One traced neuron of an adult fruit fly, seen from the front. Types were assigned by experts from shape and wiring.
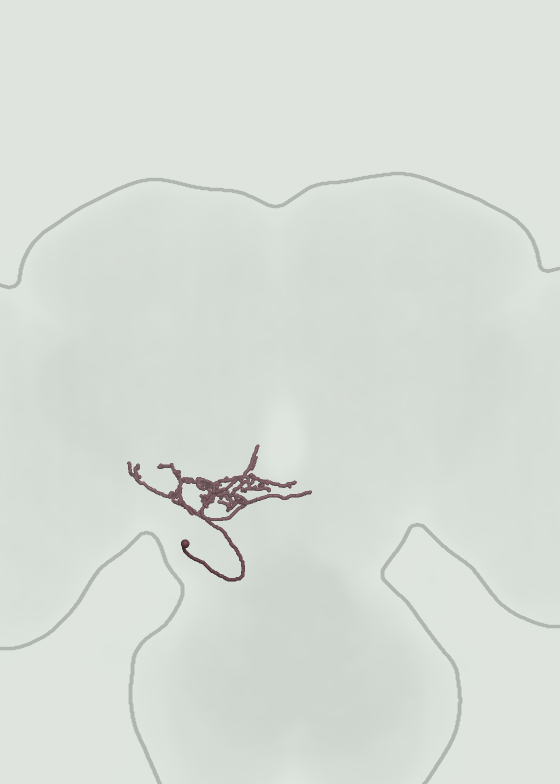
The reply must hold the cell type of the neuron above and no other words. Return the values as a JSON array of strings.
["AMMC004"]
